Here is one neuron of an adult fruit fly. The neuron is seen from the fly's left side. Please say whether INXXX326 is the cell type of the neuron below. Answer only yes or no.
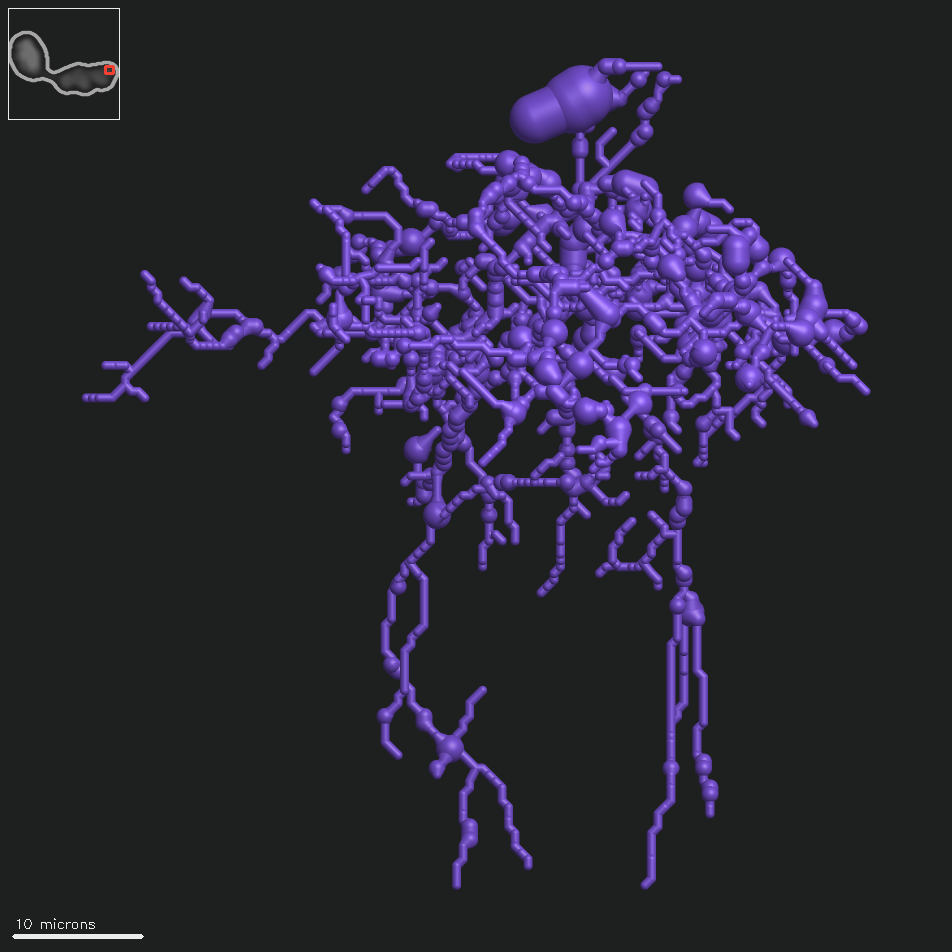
no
